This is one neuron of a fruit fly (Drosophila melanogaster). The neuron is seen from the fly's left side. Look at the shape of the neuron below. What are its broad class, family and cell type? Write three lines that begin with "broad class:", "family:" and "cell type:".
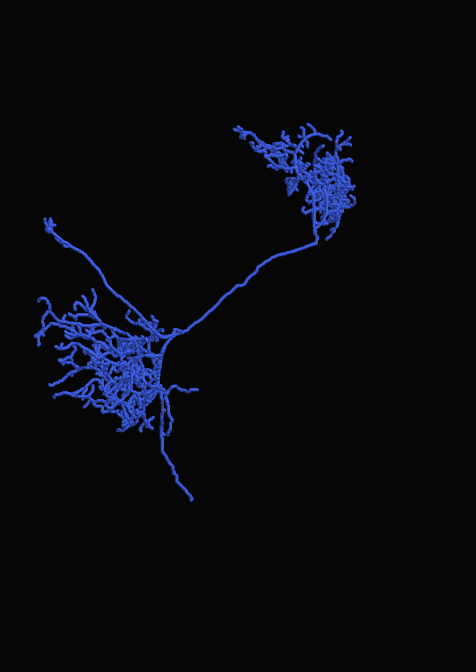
broad class: central-brain intrinsic neuron
family: class ALPN
cell type: M_smPN6t2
